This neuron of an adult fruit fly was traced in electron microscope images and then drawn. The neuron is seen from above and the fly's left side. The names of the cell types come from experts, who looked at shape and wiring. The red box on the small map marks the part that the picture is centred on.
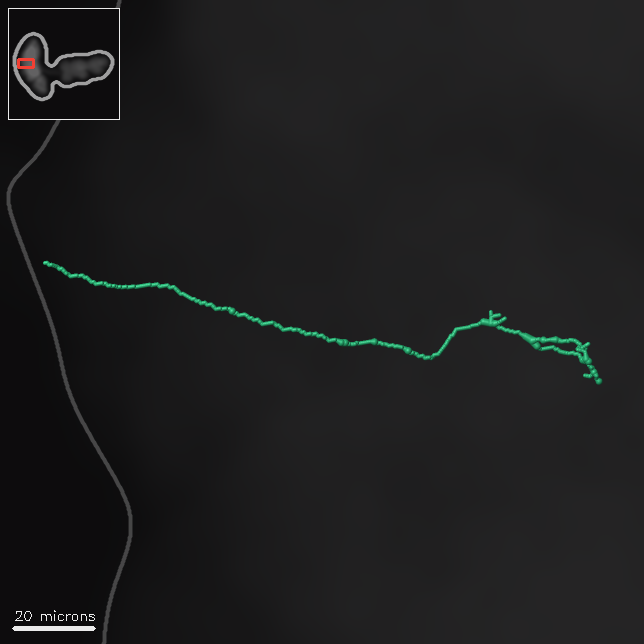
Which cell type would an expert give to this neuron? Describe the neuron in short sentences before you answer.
The drawing shows no cell body. From left to right in the picture it spans about 140 microns. There are a dozen or fewer branch ends. Its broad class is sensory neuron entering the brain. The cell type is JO-ED2_c.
